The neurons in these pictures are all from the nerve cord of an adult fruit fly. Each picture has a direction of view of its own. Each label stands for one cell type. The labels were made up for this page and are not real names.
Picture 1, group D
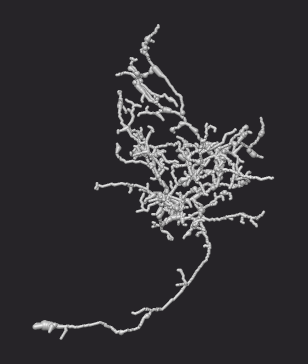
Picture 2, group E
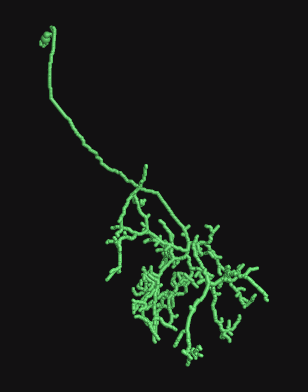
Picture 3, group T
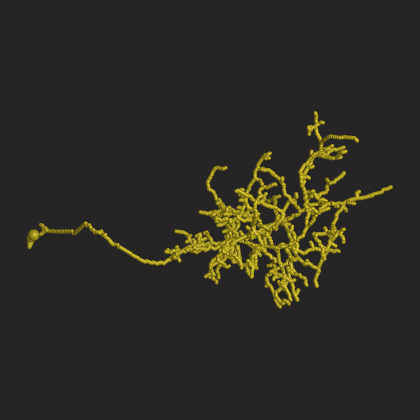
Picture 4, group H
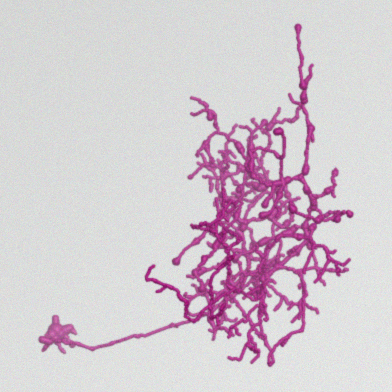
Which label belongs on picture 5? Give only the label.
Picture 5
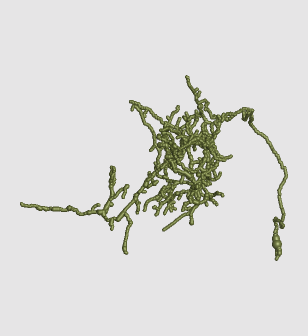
group D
